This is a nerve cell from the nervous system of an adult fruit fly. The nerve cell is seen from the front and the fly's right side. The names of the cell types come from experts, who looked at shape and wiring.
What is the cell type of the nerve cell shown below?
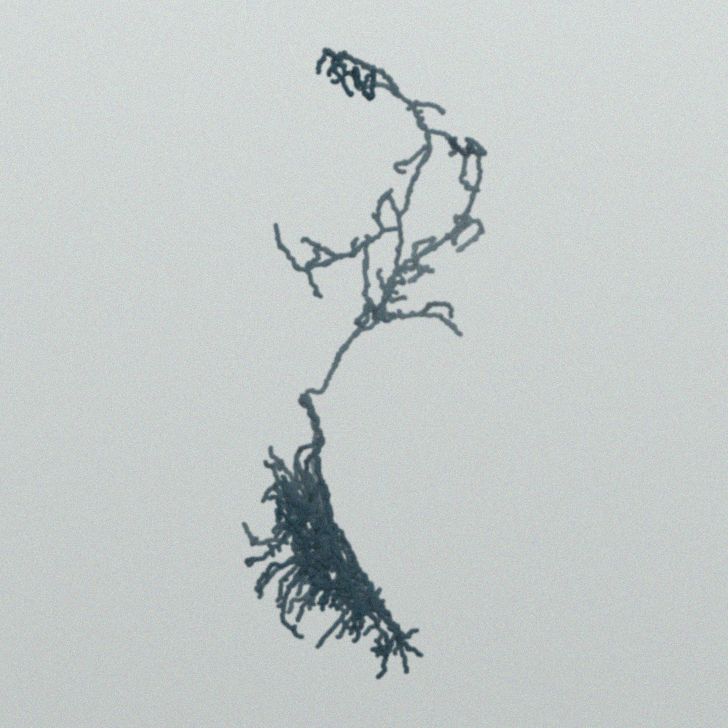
LT72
